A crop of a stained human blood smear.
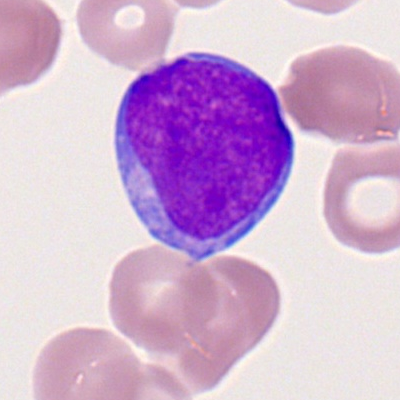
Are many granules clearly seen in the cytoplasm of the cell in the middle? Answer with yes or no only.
No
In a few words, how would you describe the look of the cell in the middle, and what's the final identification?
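Notice how smooth and rounded this cell is, narrowing to a slight point at the bottom. Its chromatin is purple and finely stippled, not coarsely clumped. The cytoplasm forms only a scant blue rim, widest on the lower left. Against the nucleus on the left lies a paler, almost colourless zone of cytoplasm. This cell is a myeloblast.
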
